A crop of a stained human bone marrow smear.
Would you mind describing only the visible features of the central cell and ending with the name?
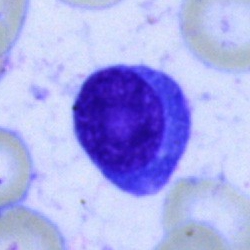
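Outline: smooth and rounded-oval, with no surface projections. The cytoplasm forms a deep blue crescent on the right side of the nucleus and shows neither granules nor vacuoles. The cell is a plasma cell.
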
